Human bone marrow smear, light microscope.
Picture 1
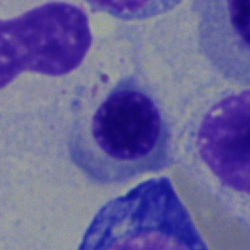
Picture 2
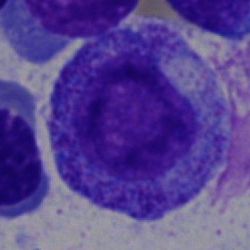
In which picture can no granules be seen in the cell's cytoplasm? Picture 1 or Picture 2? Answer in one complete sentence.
It is in picture 1 that the cytoplasm shows no visible granules.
